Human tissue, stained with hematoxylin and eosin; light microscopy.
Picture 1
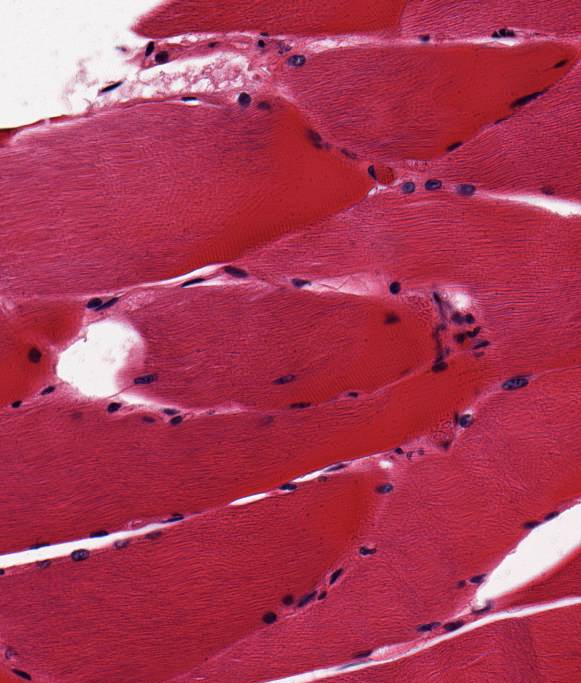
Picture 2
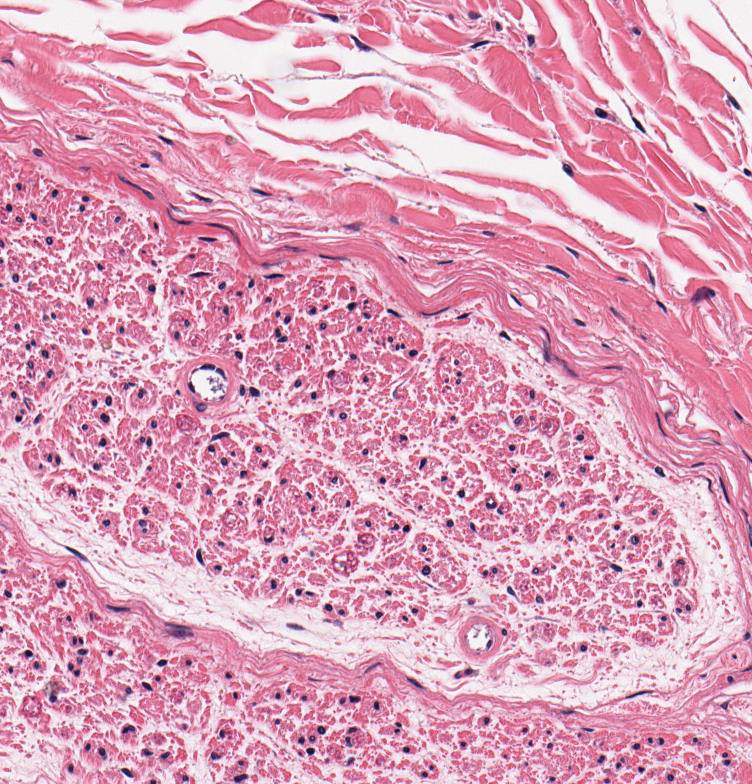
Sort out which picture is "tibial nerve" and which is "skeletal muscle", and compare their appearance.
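Skeletal muscle is in picture 1, the tibial nerve in picture 2. The skeletal muscle fibres have evenly deep pink-red cytoplasm crossed by fine transverse striations, with small, dark, oval to elongated nuclei lined up along the fibre edges. The tibial nerve forms a large oval bundle running diagonally from the left edge toward the lower right, made of many small pink fibre profiles cut across, with small dark nuclei scattered evenly among them.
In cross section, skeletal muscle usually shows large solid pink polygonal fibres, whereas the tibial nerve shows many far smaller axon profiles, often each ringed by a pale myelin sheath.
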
